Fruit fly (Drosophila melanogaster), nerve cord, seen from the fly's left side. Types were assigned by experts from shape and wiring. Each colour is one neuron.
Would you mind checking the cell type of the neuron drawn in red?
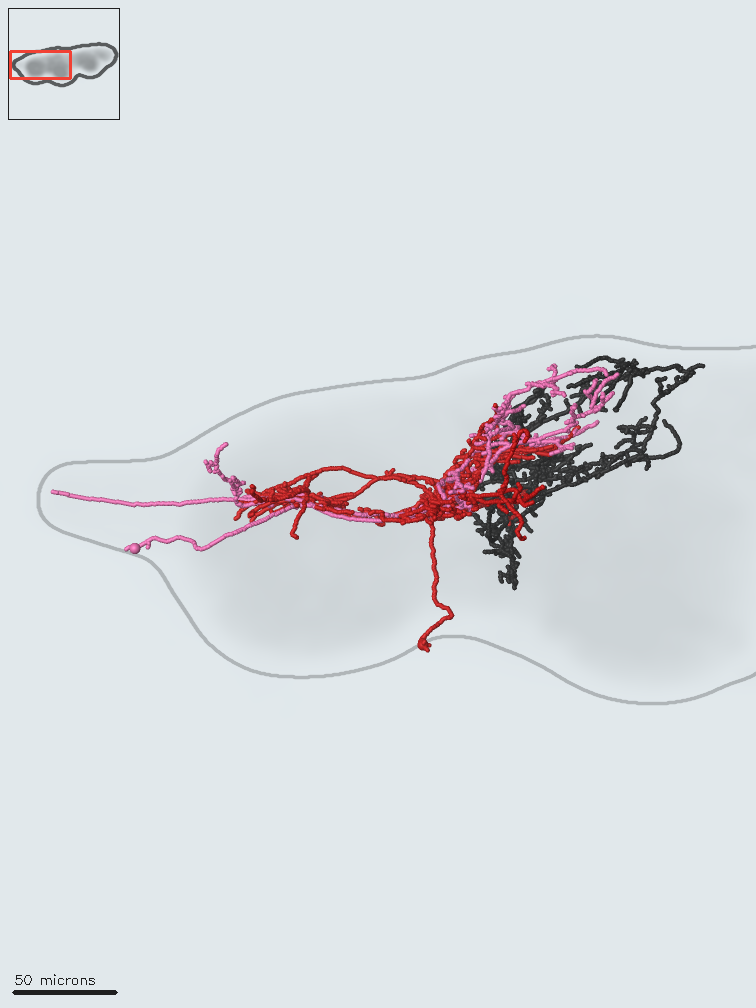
AN08B061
